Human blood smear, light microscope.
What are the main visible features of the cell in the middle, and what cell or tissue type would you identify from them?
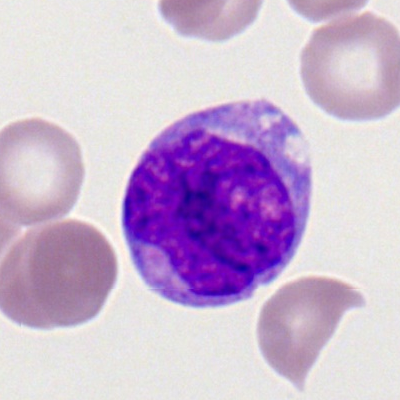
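The outline looks rounded, though it draws to a slight point at the upper right. I count the nucleus as one large, unlobed mass filling most of the cell. Its chromatin is deep purple, with lighter patches scattered through it. So this is a monocyte.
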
